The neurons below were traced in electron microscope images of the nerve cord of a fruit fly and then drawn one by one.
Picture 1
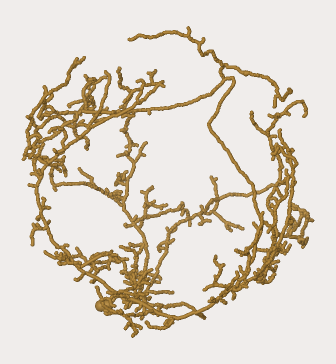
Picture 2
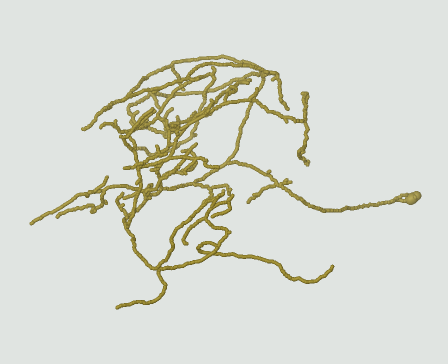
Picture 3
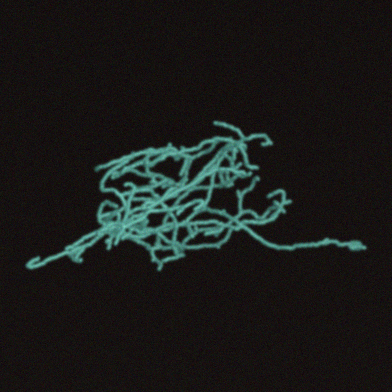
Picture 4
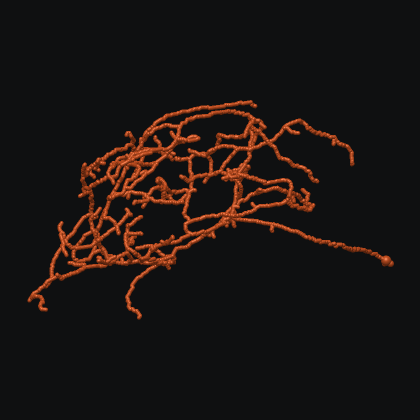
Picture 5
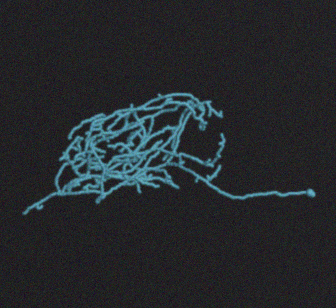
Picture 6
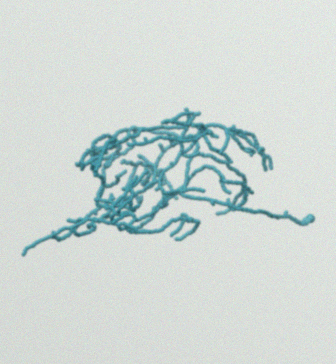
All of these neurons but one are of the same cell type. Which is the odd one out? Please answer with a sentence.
The neuron in picture 1 is of another cell type than the rest.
